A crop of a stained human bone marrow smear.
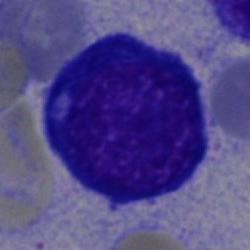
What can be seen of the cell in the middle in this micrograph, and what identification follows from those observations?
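Roughly round, I'd say, though the edge is a little bumpy and uneven. The nucleus takes up nearly the whole cell, its chromatin fine and evenly stippled, not coarsely clumped. There's a small pale area just inside the left edge. This is a proerythroblast.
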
